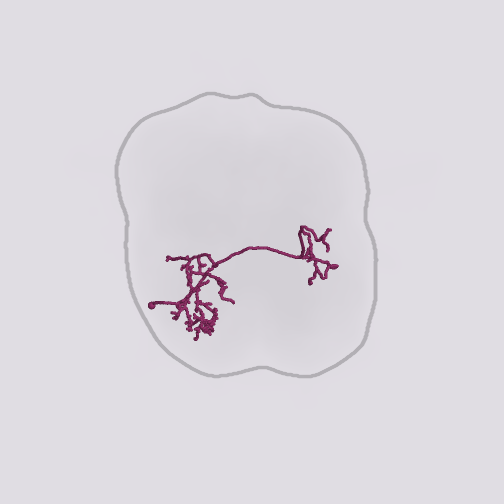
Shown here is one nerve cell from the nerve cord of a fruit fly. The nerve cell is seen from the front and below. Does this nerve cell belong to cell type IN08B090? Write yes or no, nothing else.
yes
